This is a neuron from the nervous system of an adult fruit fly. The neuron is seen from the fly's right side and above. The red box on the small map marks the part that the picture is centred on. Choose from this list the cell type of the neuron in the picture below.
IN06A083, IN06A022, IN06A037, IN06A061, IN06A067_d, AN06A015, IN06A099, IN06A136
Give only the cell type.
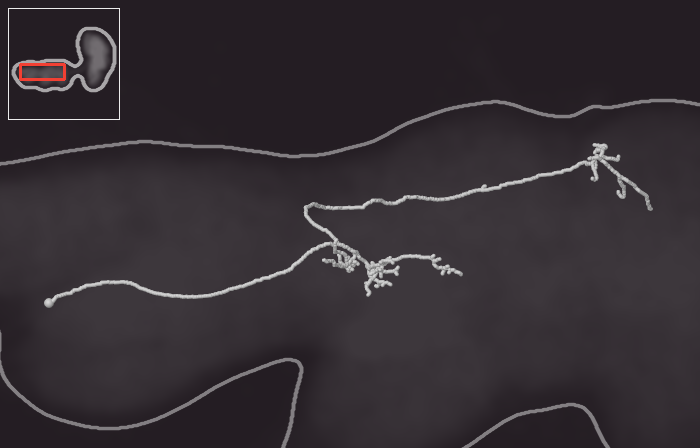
IN06A083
